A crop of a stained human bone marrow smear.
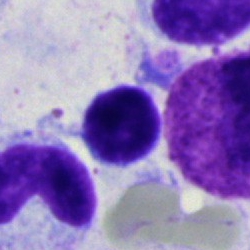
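Lymphocyte, the central cell in a stained human bone marrow smear. Look first at its round outline. Around the nucleus you will find almost no cytoplasm at all. The chromatin is dense and takes a dark purple stain. Notice, too, that no granules are visible anywhere in the cell.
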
